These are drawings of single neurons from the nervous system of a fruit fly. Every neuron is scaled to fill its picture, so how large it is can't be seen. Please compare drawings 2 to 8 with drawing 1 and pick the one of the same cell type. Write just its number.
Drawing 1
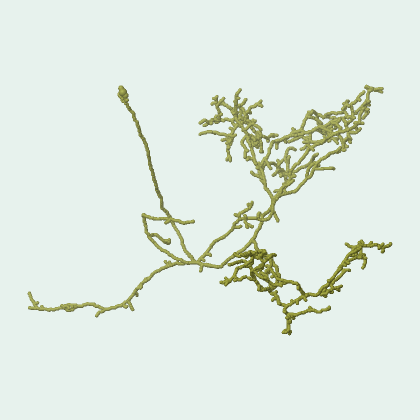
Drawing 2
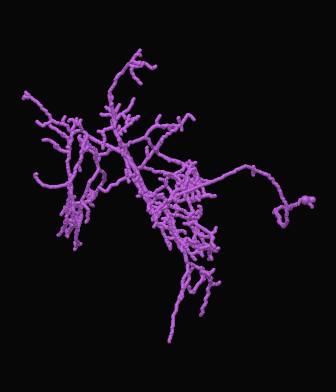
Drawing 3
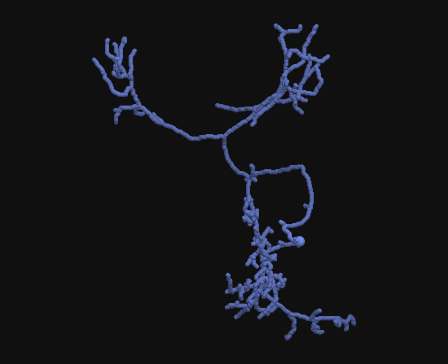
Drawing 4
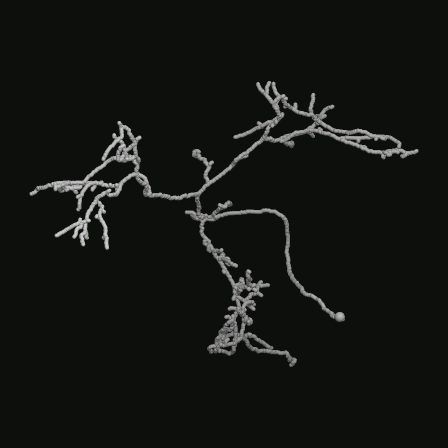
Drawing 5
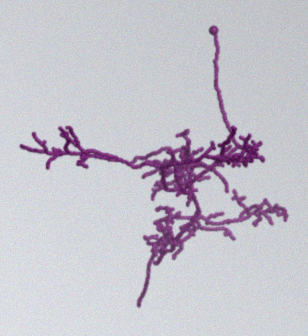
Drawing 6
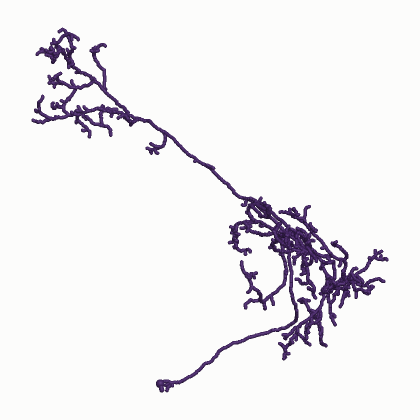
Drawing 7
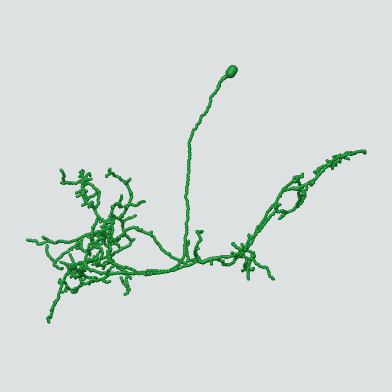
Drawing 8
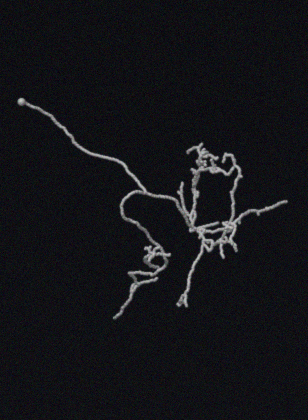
6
